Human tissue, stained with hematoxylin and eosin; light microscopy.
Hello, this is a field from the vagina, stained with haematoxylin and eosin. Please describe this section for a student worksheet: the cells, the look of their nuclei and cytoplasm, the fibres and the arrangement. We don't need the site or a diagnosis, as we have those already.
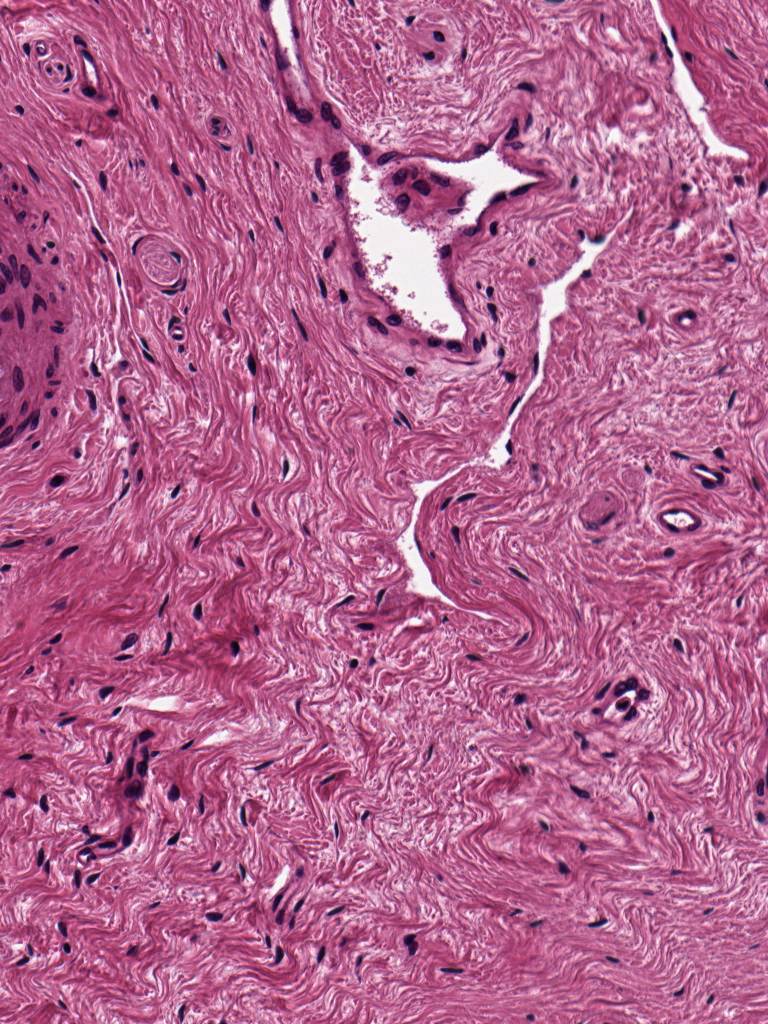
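Fibres: the collagen fibres are wavy throughout the field, not straight. Cleft: at its widest part, near the top centre, it holds a small clump of cells with dark nuclei. Vessels: a few small ones with narrow open lumens lie in the right half of the field. Upper left edge: a denser purple area with crowded dark nuclei.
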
